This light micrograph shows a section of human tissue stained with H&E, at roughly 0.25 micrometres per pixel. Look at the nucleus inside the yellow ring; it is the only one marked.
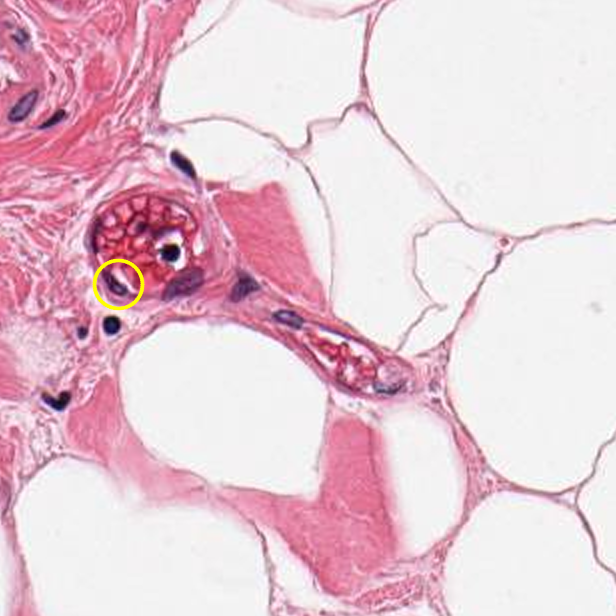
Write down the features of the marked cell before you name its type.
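The nucleus is flattened and slightly curved, following the rounded inner edge of the small vessel. Hardly any cytoplasm can be made out around the nucleus; at most it forms a thin rim. This is an endothelial cell.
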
